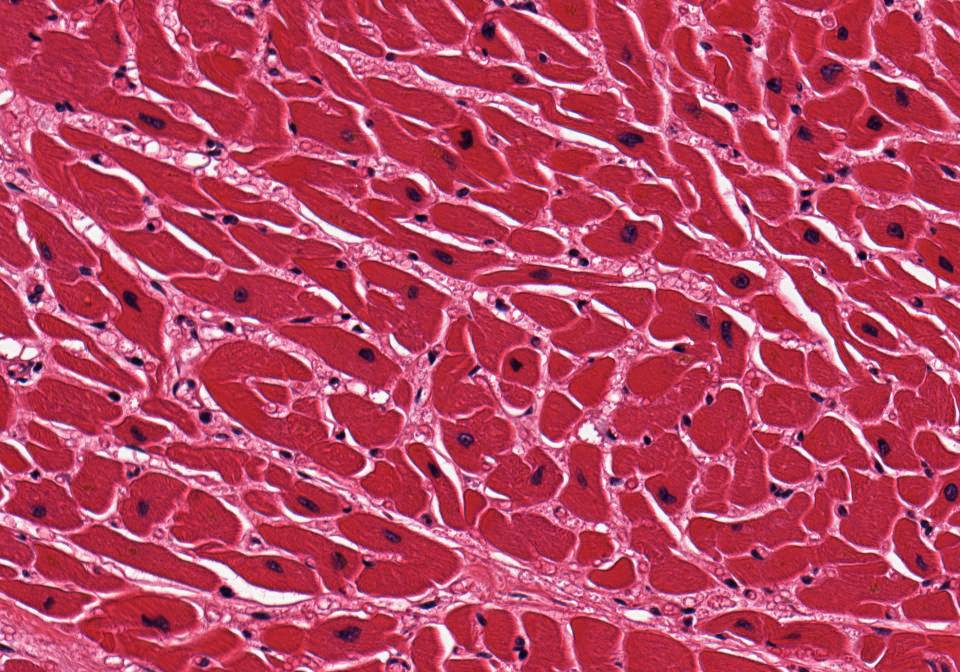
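Left ventricle of the heart. Cardiac muscle fibres occupy the entire field; no other tissue type forms a distinct region. Many fibres branch and join neighbouring fibres. The fibres are cut at mixed angles, so both elongated and rounded cross-sectional profiles are present. Where a nucleus is seen, each fibre profile has a single, centrally placed nucleus.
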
